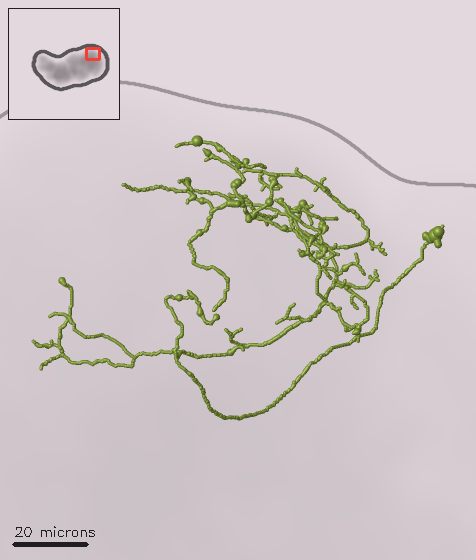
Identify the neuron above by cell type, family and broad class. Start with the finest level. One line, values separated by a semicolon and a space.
SLP030; hemilineage SLPal1; central-brain intrinsic neuron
